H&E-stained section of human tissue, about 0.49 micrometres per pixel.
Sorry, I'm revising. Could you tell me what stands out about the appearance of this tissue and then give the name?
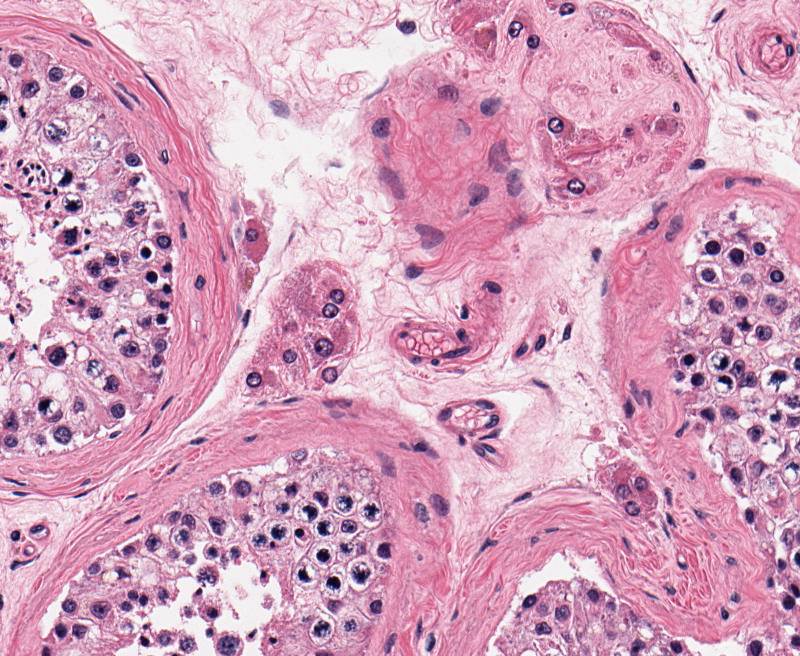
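Rounded tubule cross-sections lie left, bottom and right of loose central interstitium. Each is bounded by thick, layered pink collagen holding flattened spindle nuclei, and crowded with rounded cells whose nuclei are round and dark. Small interstitial clusters: cells with abundant pink cytoplasm, round nuclei. Testis.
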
